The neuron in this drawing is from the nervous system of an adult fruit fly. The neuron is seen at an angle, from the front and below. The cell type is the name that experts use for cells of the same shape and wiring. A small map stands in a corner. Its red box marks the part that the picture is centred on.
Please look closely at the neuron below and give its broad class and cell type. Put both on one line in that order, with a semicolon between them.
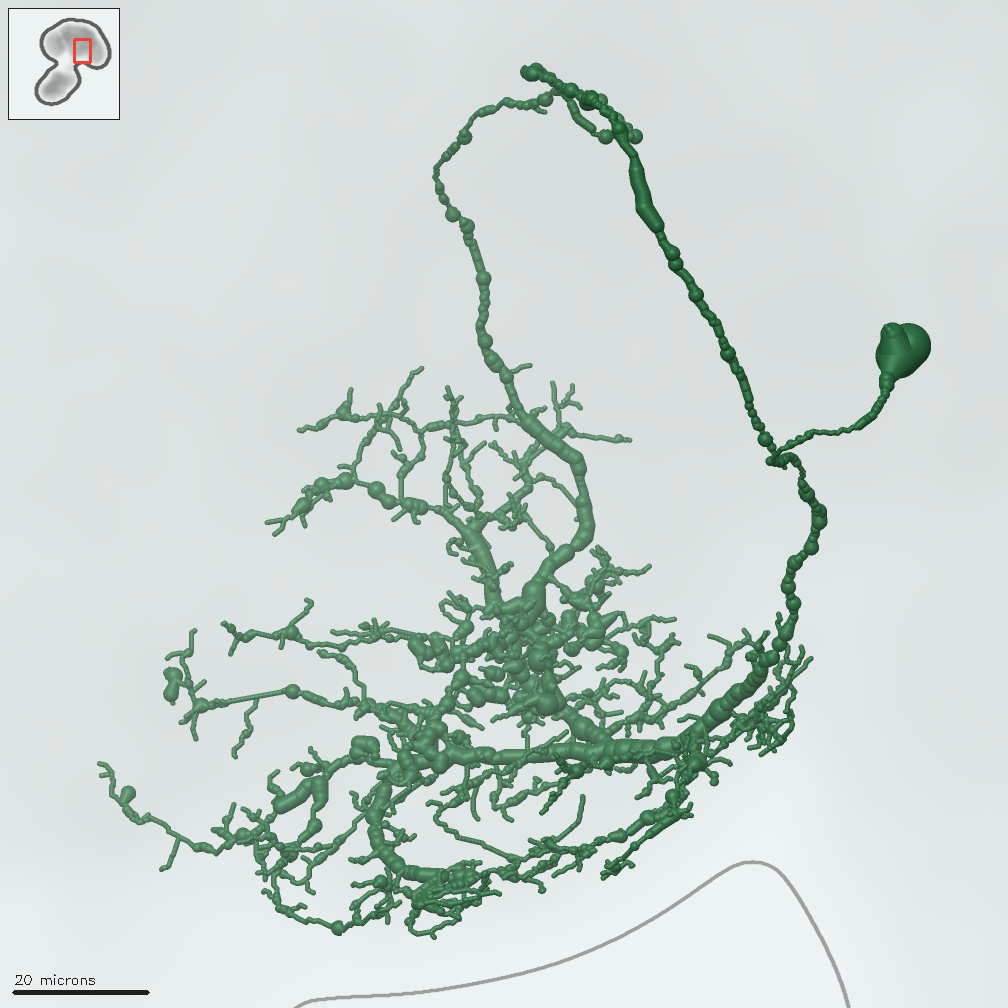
central-brain intrinsic neuron; GNG507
